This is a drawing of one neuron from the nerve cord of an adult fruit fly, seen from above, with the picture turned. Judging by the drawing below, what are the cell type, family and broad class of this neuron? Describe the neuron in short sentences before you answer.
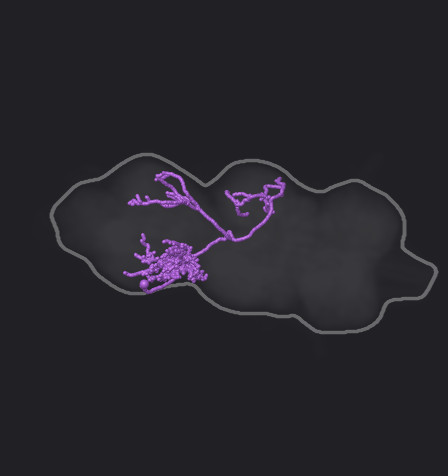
As drawn here it is wider than it is tall. The cell type is IN18B015. The family is hemilineage 18B. This is a nerve-cord intrinsic neuron.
